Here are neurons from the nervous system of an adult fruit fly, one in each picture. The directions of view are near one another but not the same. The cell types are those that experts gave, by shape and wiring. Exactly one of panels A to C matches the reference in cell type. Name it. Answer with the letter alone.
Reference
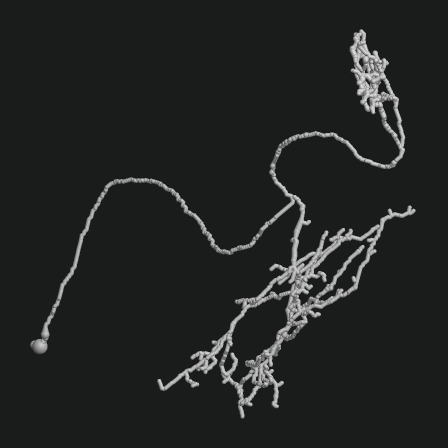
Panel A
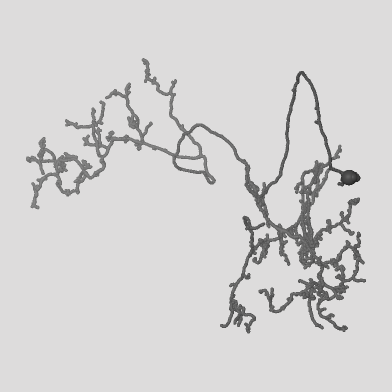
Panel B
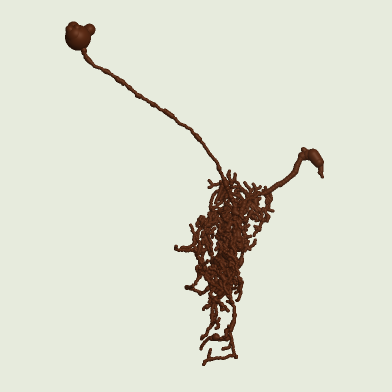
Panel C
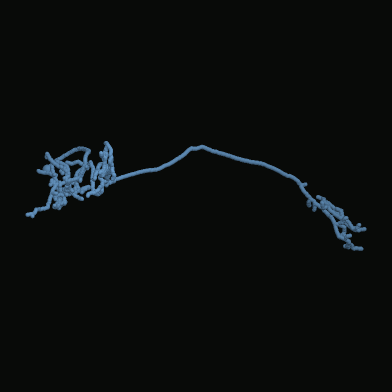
A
